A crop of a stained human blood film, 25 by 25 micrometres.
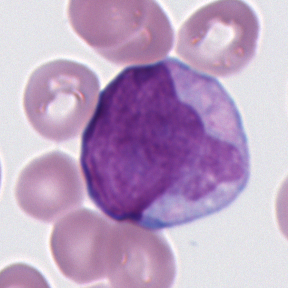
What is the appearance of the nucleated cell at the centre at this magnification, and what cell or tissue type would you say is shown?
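The nucleus occupies the left and central part of this cell, which is about 15 micrometres across. Its chromatin has a fine texture, with no coarse dark clumps. Pale greyish-blue cytoplasm is broadest on the right side. This is an atypical promyelocyte.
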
